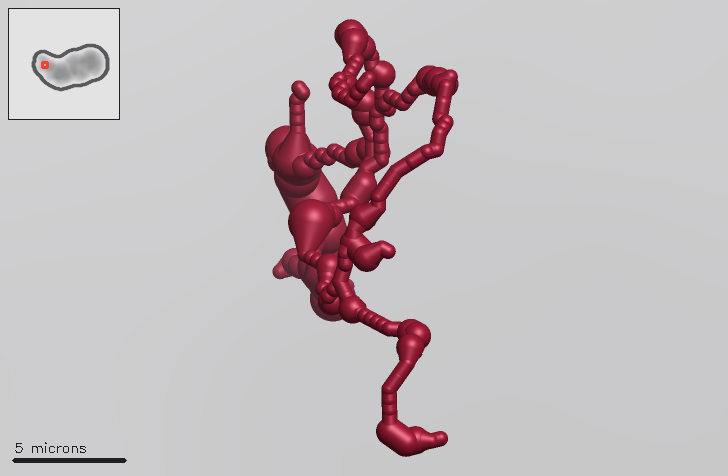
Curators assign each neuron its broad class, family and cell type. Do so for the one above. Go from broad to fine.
sensory neuron entering the nerve cord; class mechanosensory tactile; SNta27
